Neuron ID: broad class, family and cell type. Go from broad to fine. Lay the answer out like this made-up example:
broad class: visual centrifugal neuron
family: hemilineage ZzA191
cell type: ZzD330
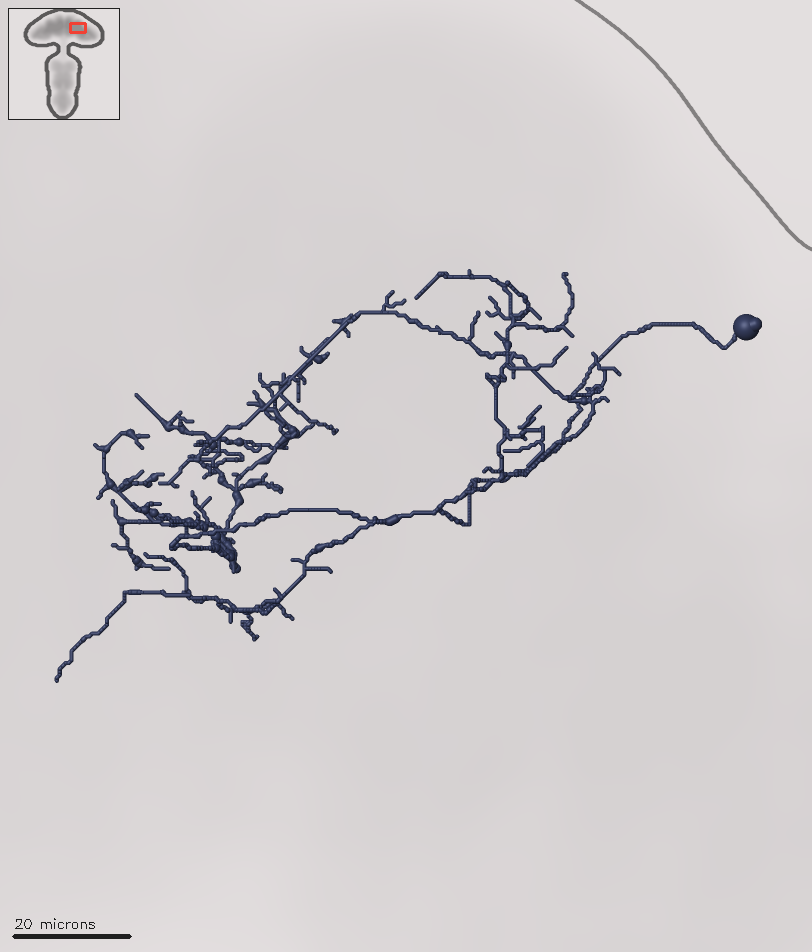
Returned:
broad class: central-brain intrinsic neuron
family: hemilineage SIPa1_ventral
cell type: CL024_a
